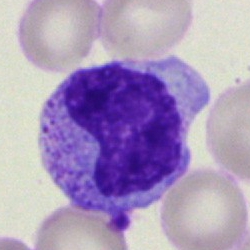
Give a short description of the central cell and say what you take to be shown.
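Cytoplasm: widest rim on the left side. Chromatin: dark purple, clumped rather than smooth. Granules: fine, purple, scattered through the cytoplasm; upper right pale and nearly granule-free. Cell: metamyelocyte.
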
